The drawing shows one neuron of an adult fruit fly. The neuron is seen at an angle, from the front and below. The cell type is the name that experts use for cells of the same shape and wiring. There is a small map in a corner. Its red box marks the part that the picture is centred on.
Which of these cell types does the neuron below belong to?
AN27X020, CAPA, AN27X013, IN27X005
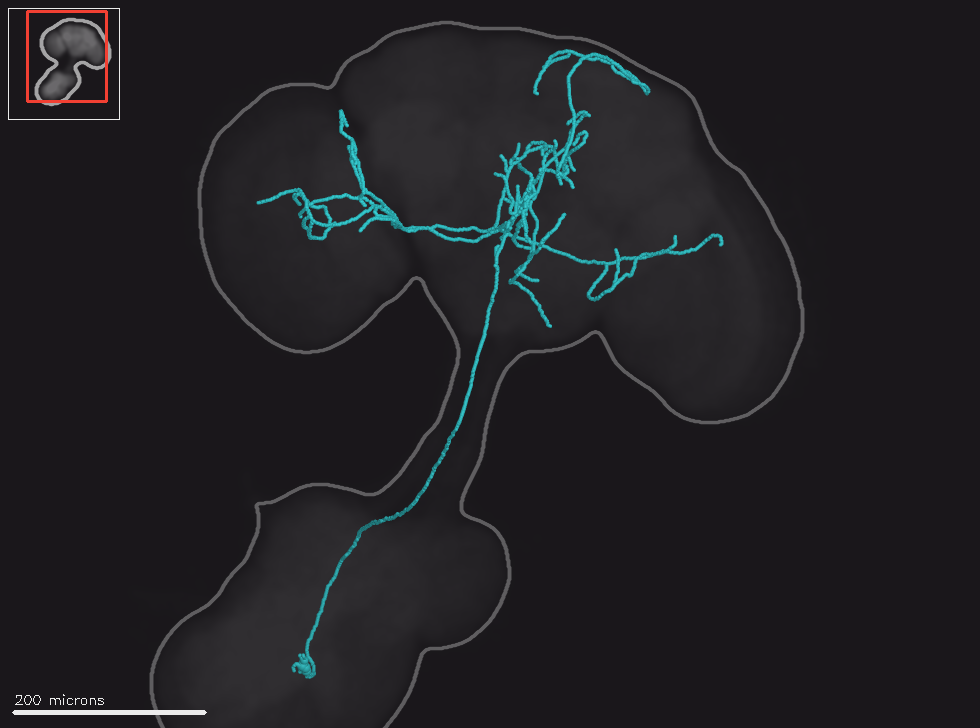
AN27X013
